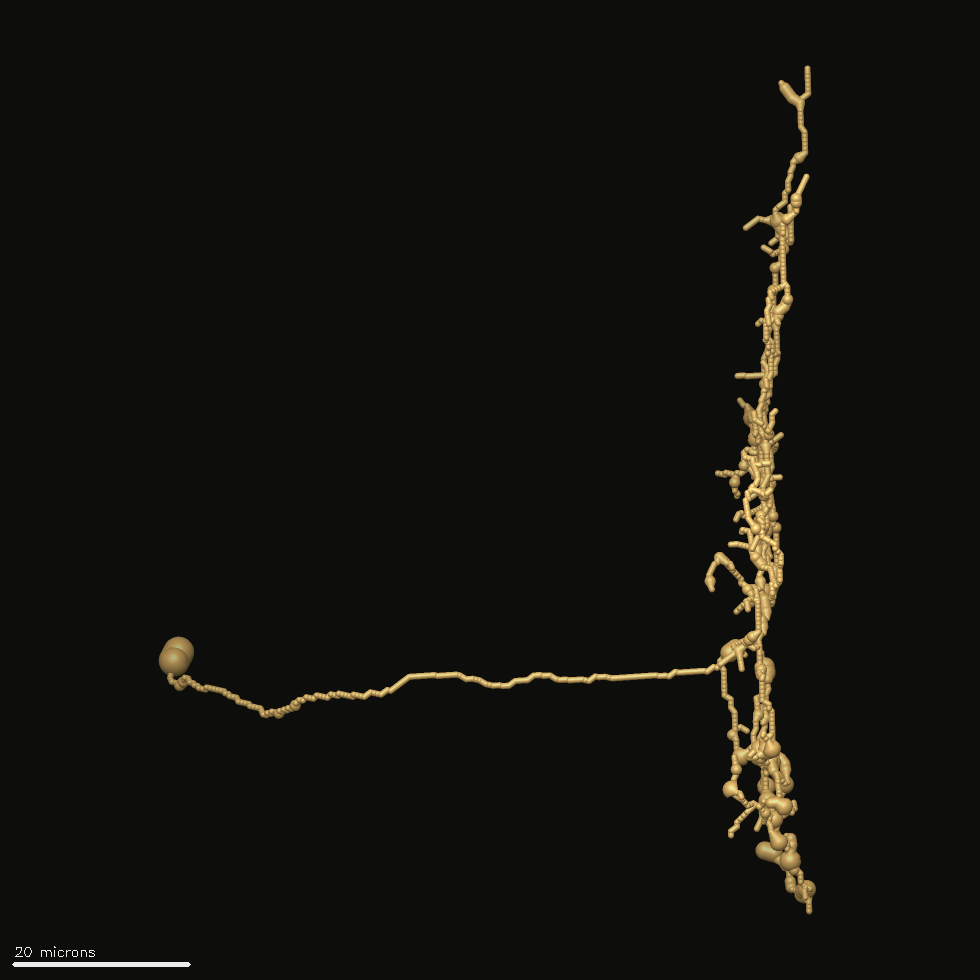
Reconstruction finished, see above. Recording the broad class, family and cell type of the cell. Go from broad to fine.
optic-lobe intrinsic neuron; Cm; Cm16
